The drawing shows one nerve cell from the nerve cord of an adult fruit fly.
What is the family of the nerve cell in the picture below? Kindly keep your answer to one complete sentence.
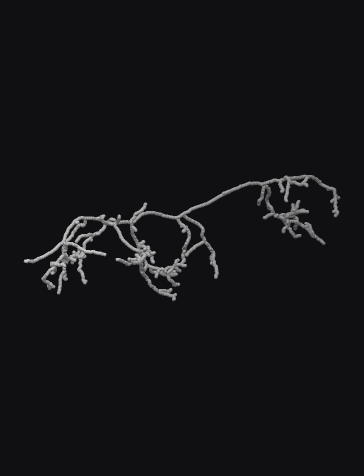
The nerve cell is counted in family DNge.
